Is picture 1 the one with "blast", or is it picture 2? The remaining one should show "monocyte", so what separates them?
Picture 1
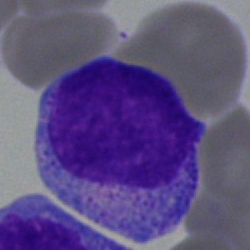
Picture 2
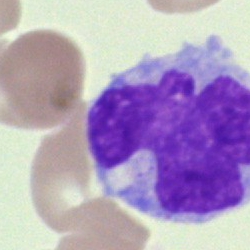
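The cell in picture 1 is the blast, and the one in picture 2 is the monocyte. Their outlines differ. The blast is roughly rounded but slightly angular where neighbouring cells press on it, while the monocyte is irregular, with small blunt bulges along its upper edge. In the blast the chromatin is finely granular and fairly evenly spread, with no coarse dark clumps. In the monocyte it is dark purple and mottled with small paler spots. The blast's cytoplasm stains blue, and the monocyte's is a pale greyish-blue.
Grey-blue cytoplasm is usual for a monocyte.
In both cells the nucleus takes up most of the area. In the monocyte it leaves a modest rim of cytoplasm. Pale grey red cells lie against the blast on its upper and right sides, and red cells lie against the monocyte's left side. The monocyte is cut off by the right edge of its picture.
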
